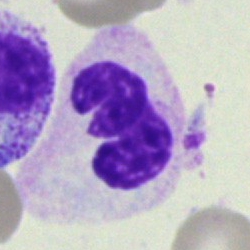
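Segmented neutrophil in a stained bone marrow smear, the cell in the middle. Notice how its nucleus curves and is deeply indented, the notch opening toward the left. The chromatin is condensed and dark purple, with no nucleoli in view, and the cytoplasm holds no vacuoles.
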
